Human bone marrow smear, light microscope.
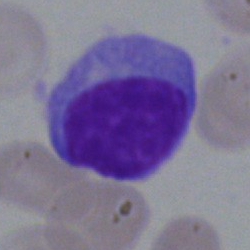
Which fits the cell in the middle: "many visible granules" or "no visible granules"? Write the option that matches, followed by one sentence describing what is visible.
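No visible granules. No granules are visible in the cytoplasm.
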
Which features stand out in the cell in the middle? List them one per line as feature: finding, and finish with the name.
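Outline: irregular, somewhat angular, not smoothly round
Nucleus position: eccentric, in the lower part of the cell
Chromatin: dense, deep purple
Cytoplasm: deep blue, widest rim above the nucleus
Identity: plasma cell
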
